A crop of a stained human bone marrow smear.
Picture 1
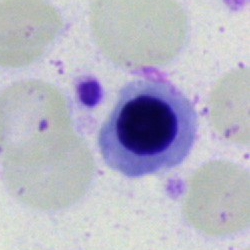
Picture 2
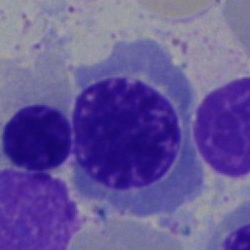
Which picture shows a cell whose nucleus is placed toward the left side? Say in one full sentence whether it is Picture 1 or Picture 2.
The cell shown in picture 2 carries its nucleus toward the left.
